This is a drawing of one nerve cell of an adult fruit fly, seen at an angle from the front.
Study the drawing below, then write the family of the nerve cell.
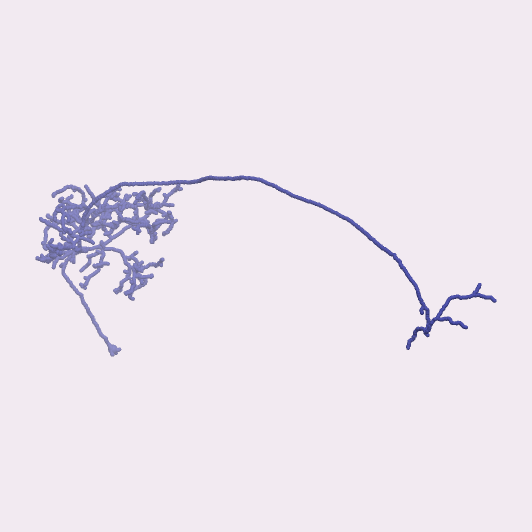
hemilineage VLPl&p1_lateral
